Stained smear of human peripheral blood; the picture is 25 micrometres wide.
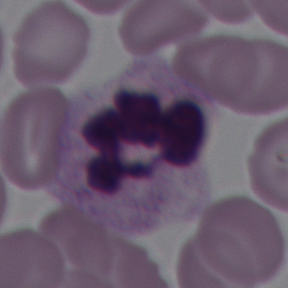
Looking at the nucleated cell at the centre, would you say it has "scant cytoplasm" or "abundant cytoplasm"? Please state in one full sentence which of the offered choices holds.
It is abundant cytoplasm that surrounds the nucleus of this cell.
